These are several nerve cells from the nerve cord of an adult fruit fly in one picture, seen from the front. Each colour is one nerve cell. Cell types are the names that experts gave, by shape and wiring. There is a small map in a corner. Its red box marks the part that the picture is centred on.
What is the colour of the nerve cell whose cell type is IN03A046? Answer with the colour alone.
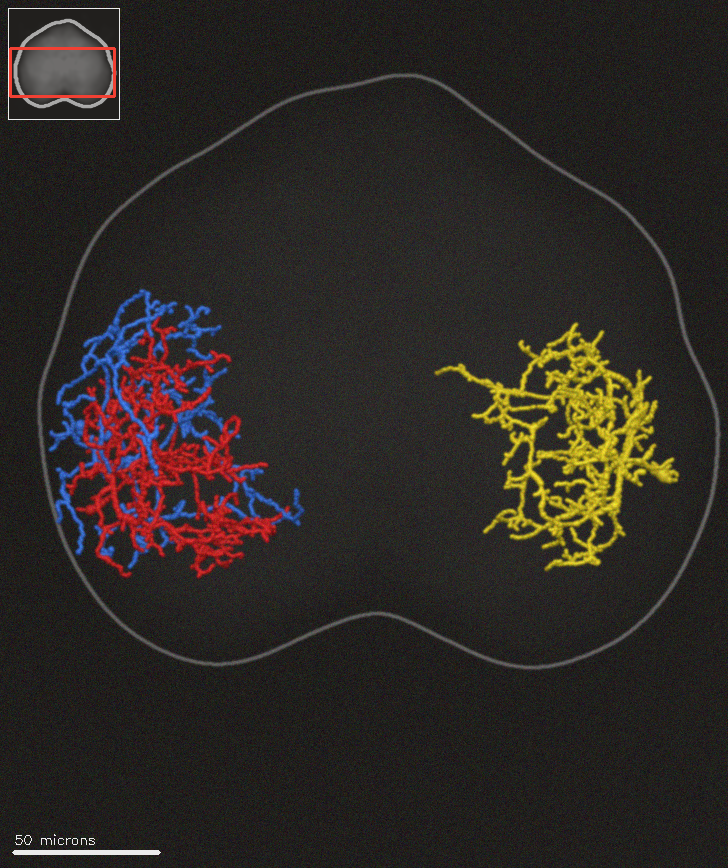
red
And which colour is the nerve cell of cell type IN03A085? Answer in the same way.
blue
